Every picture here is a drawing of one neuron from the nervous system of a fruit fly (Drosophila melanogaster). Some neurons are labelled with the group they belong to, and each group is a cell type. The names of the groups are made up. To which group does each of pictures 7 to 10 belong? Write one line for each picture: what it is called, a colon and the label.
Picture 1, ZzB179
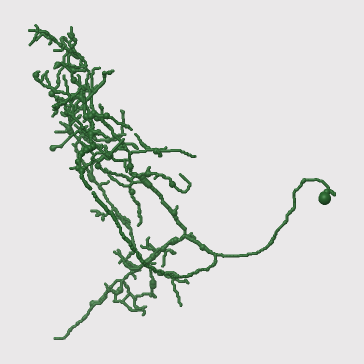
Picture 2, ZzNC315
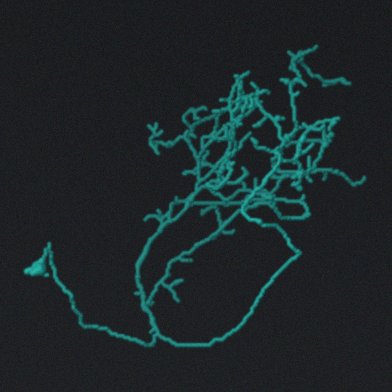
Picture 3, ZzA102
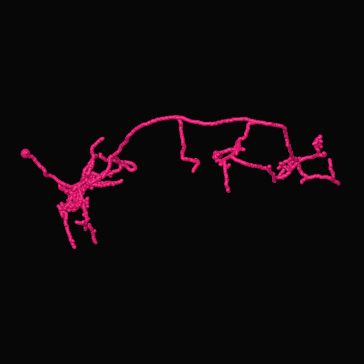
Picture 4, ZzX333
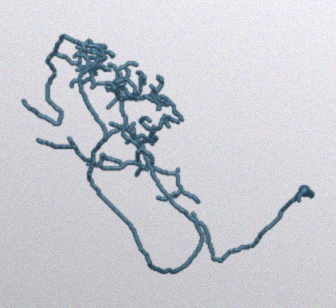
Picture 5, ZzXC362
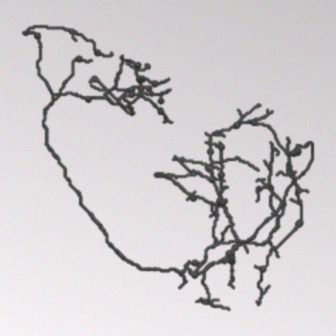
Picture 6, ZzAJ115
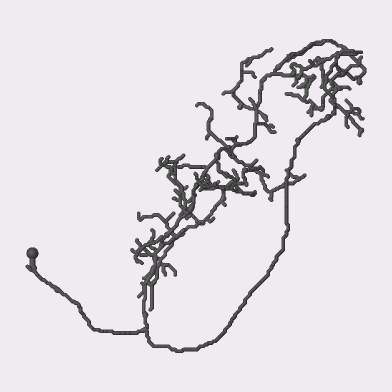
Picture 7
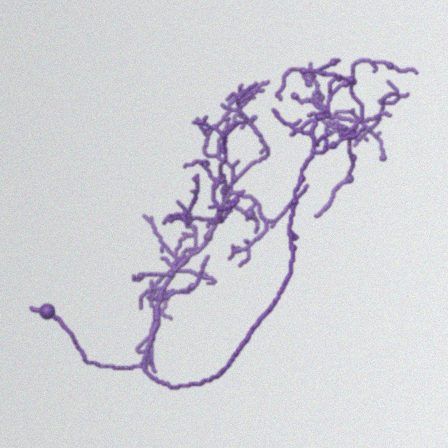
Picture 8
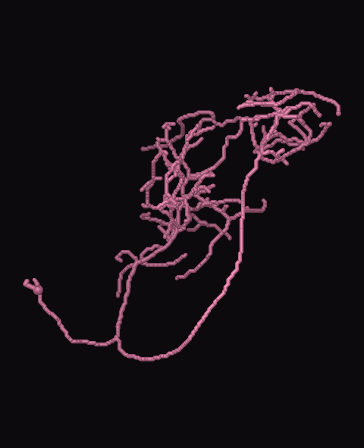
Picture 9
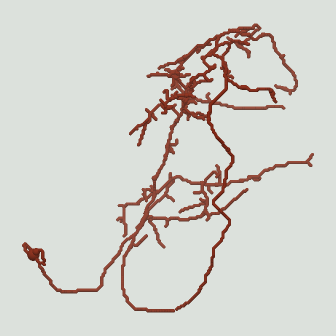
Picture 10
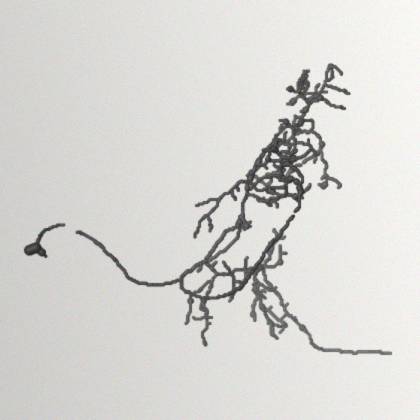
7: ZzAJ115
8: ZzAJ115
9: ZzX333
10: ZzB179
